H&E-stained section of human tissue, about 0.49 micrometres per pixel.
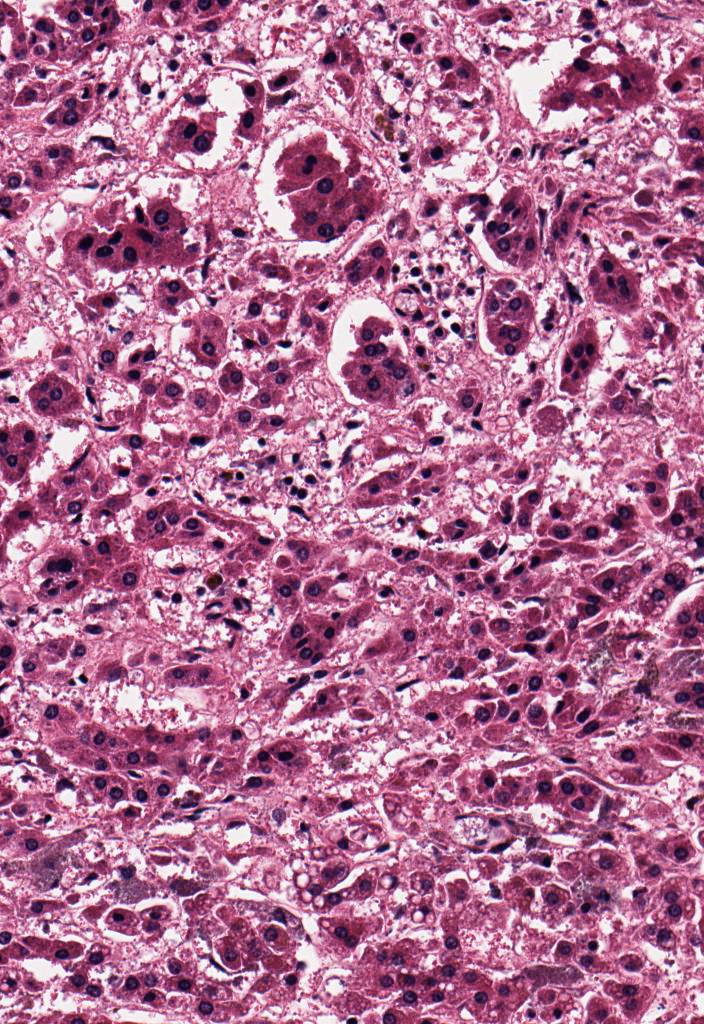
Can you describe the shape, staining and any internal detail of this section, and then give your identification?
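Across the whole field I see large polygonal cells in irregular nests and cords, with pale, patchy spaces between them. Their cytoplasm is abundant, granular and deeply eosinophilic. In the upper centre there's a loose cluster of small cells with dark round nuclei, and rounded groups of polygonal cells sitting within clear, empty spaces that separate them from the surrounding tissue. The section is adrenal gland.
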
